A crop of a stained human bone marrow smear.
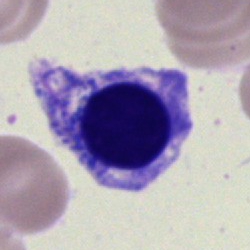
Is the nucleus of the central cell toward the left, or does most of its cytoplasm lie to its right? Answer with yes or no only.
No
